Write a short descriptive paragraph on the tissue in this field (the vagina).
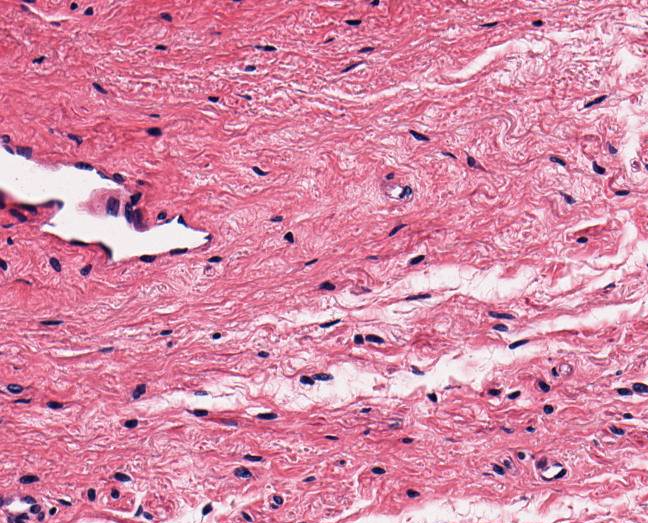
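First, extent: pink, wavy fibrous tissue occupies the entire field. Second, orientation: the fibres run mostly horizontally. Third, nuclei: those lying between the fibres are small, dark and elongated. Fourth, density: they are sparse and spaced widely apart throughout.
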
